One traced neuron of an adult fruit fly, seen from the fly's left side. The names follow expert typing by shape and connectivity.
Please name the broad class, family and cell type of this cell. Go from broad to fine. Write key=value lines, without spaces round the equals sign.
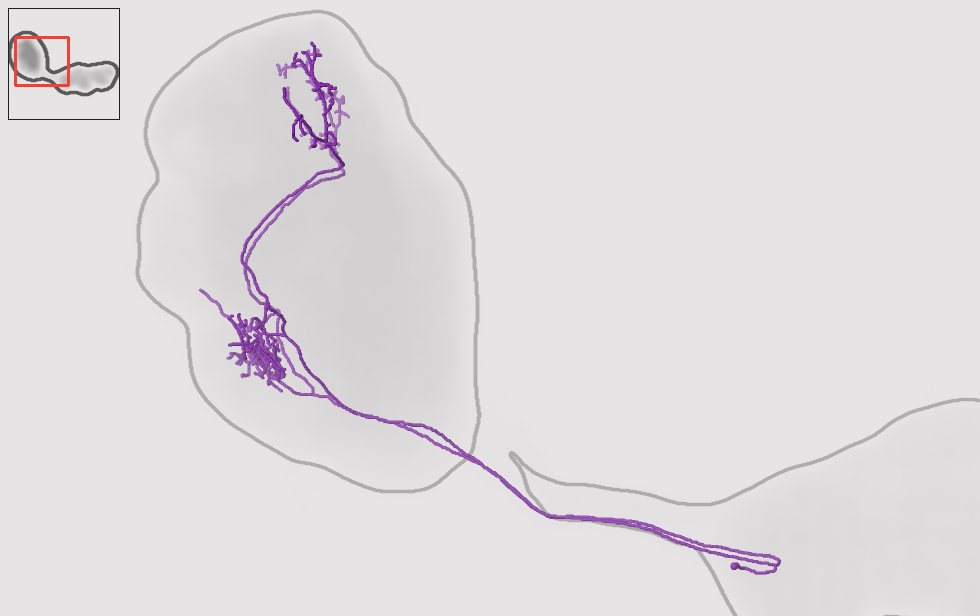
broad_class=ascending neuron
family=hemilineage 09B
cell_type=AN09B059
